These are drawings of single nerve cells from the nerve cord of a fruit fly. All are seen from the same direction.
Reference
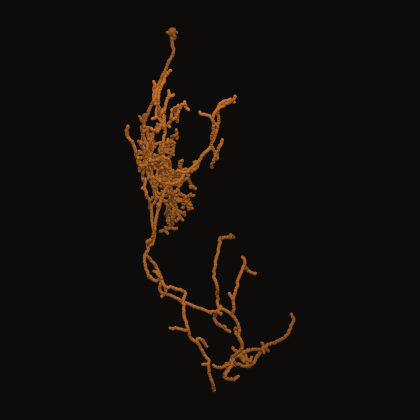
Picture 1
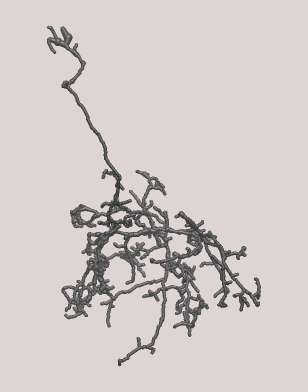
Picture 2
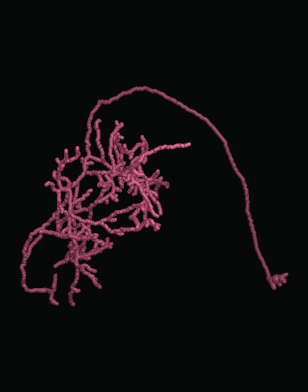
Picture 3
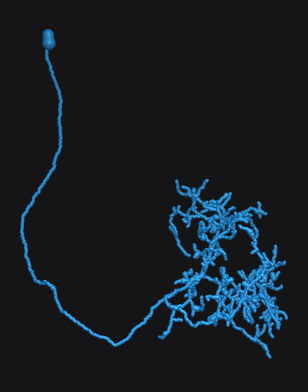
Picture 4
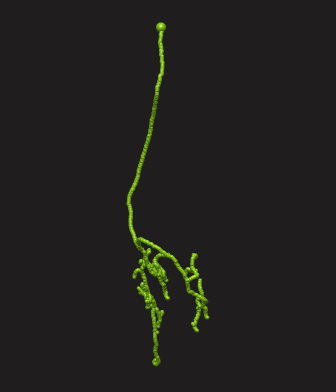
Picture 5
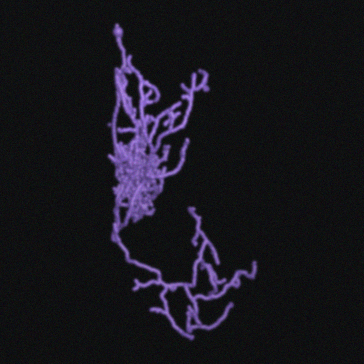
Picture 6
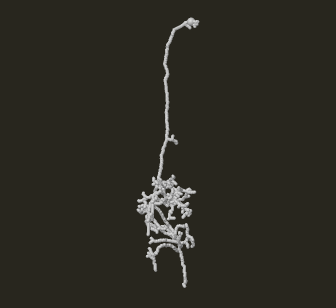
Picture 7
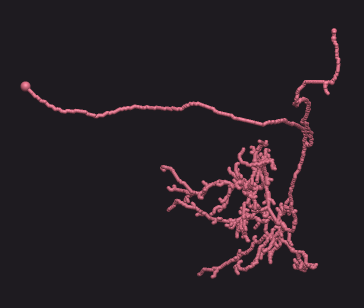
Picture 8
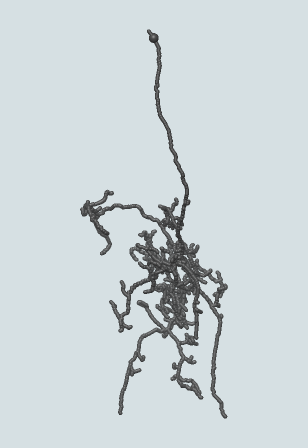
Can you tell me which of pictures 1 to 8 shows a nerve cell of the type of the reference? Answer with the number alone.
5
